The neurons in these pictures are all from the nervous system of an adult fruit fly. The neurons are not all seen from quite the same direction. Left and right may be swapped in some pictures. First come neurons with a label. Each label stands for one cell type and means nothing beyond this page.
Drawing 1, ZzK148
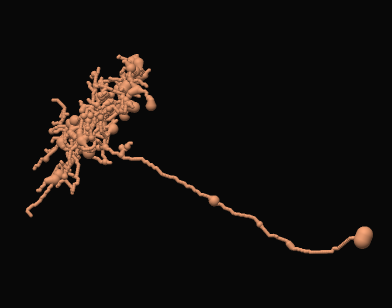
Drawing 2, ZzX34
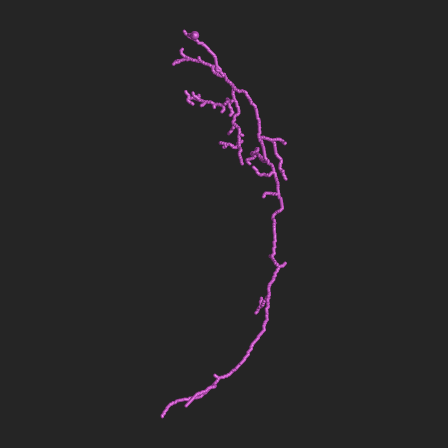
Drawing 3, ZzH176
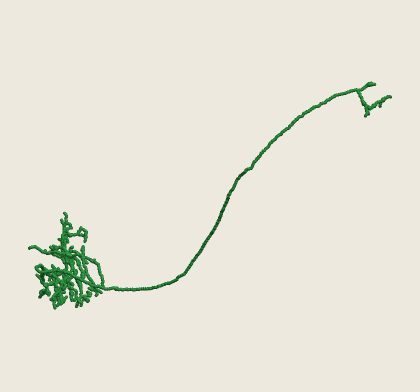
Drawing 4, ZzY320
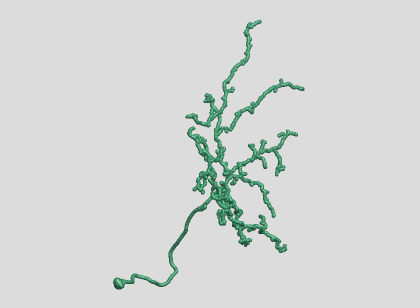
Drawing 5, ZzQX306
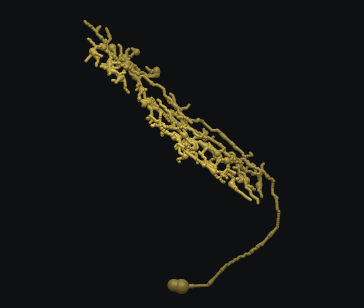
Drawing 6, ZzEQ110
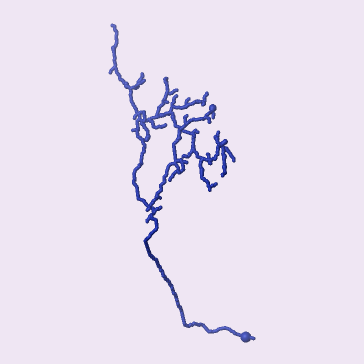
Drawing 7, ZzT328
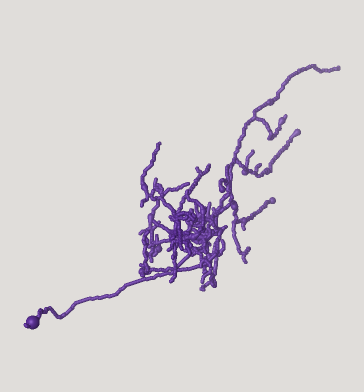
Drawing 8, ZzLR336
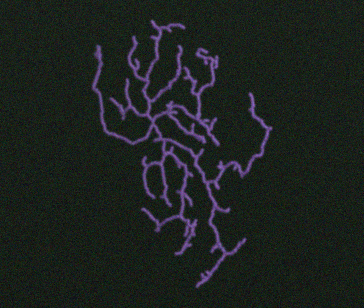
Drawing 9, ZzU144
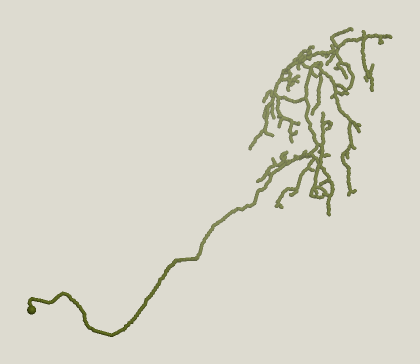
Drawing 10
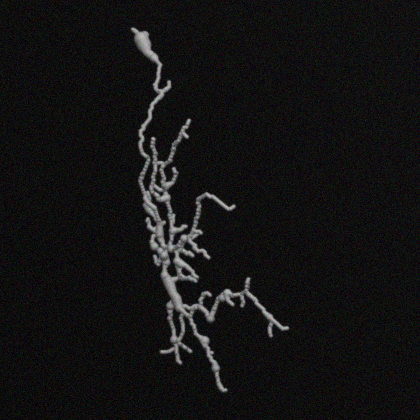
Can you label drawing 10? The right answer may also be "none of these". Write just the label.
none of these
